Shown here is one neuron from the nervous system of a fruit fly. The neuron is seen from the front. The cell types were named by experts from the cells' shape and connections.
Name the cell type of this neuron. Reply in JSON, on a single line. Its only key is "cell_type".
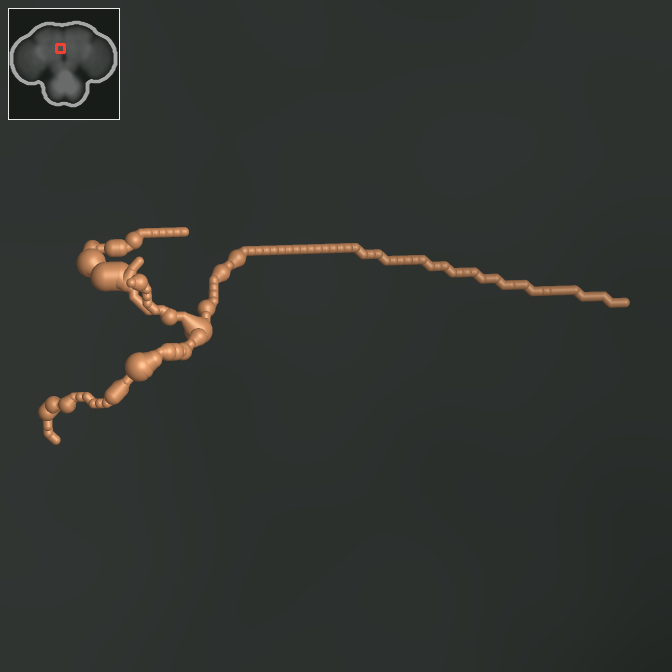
{"cell_type": "ORN_DM6"}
